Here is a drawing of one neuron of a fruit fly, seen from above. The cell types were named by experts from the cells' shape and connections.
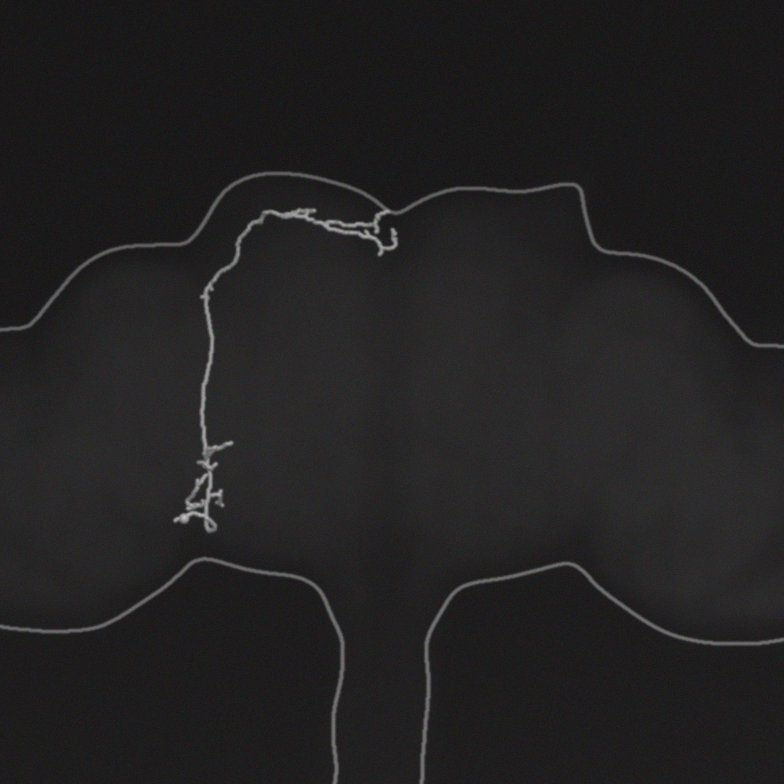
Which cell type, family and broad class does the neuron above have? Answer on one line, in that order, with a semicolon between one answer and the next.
KCg-d; class Kenyon Cell; central-brain intrinsic neuron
